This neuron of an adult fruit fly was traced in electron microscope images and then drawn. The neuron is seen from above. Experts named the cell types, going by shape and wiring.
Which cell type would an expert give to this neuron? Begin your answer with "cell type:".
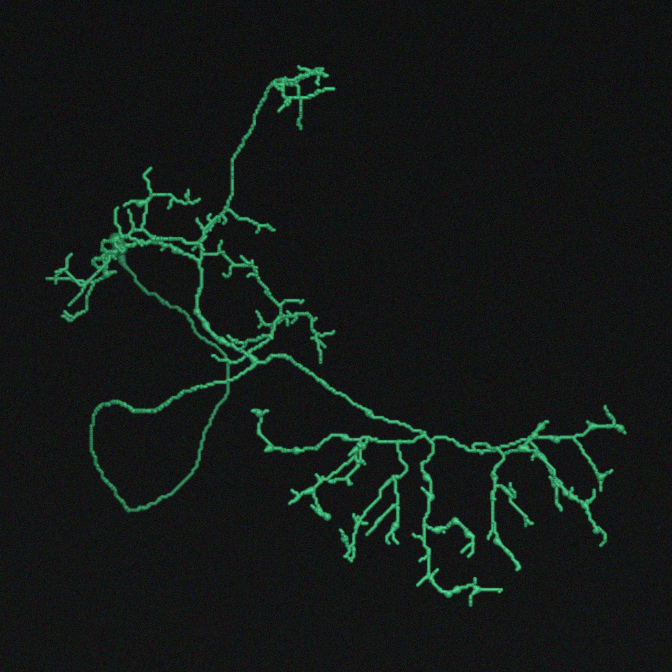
cell type: FB4E_c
